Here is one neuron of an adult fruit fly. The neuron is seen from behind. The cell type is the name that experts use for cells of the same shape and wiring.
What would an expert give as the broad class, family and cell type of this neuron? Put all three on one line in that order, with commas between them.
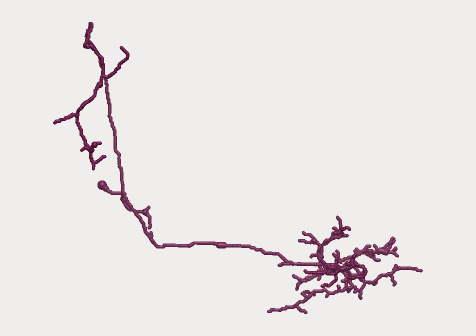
optic-lobe intrinsic neuron, MeLo, MeLo3a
